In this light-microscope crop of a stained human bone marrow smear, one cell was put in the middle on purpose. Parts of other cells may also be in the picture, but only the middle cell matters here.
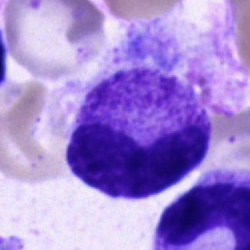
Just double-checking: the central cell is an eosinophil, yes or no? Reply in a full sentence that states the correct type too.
No, the central cell is classed as a metamyelocyte, not an eosinophil.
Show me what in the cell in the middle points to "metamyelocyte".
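In this metamyelocyte, the outline is roughly round. The lower part is stained a dense, dark purple, and the upper edge of that dark zone dips in the middle to form a V-shaped notch; this notch is the feature that goes with the name.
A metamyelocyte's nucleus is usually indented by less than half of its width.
The upper part of the cell is a paler purple with a speckled texture.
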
